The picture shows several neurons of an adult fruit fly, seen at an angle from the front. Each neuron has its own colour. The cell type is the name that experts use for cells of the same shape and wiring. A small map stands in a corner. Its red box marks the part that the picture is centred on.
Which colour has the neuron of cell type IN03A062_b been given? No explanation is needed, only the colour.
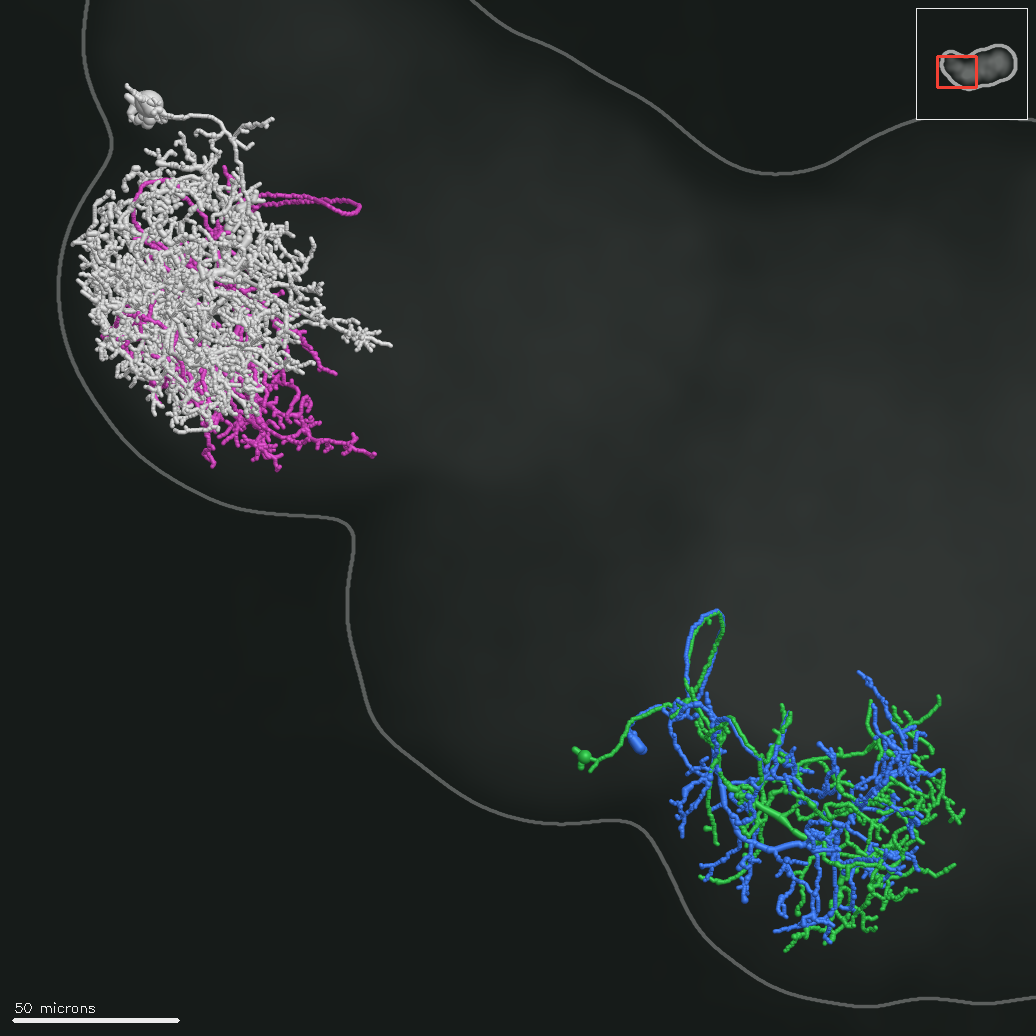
blue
